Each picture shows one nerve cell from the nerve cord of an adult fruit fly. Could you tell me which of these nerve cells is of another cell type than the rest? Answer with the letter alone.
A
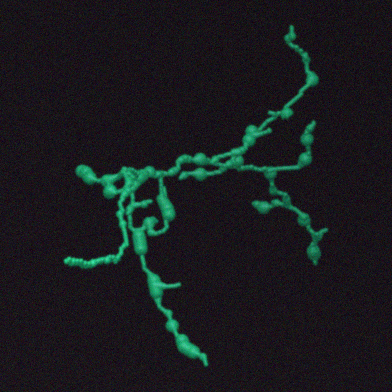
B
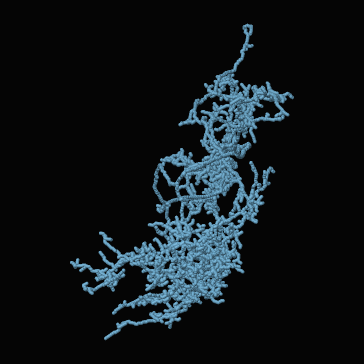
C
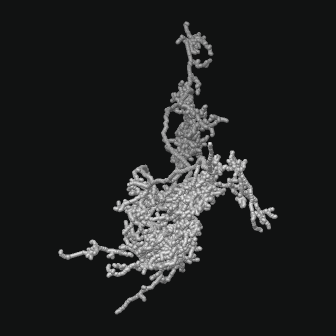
A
